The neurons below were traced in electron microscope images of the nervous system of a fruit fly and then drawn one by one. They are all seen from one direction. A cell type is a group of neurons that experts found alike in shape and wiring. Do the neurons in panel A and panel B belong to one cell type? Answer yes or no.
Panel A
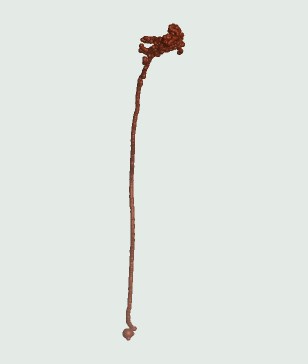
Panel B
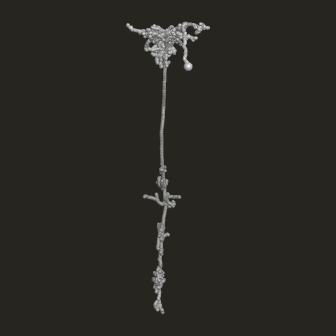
no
